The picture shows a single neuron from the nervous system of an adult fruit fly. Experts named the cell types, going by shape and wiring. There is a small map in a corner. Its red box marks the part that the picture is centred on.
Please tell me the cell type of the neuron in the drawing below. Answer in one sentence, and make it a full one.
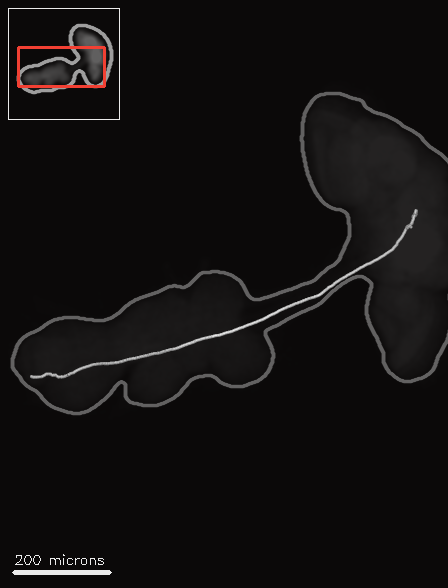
This particular neuron has the cell type LgAG3.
